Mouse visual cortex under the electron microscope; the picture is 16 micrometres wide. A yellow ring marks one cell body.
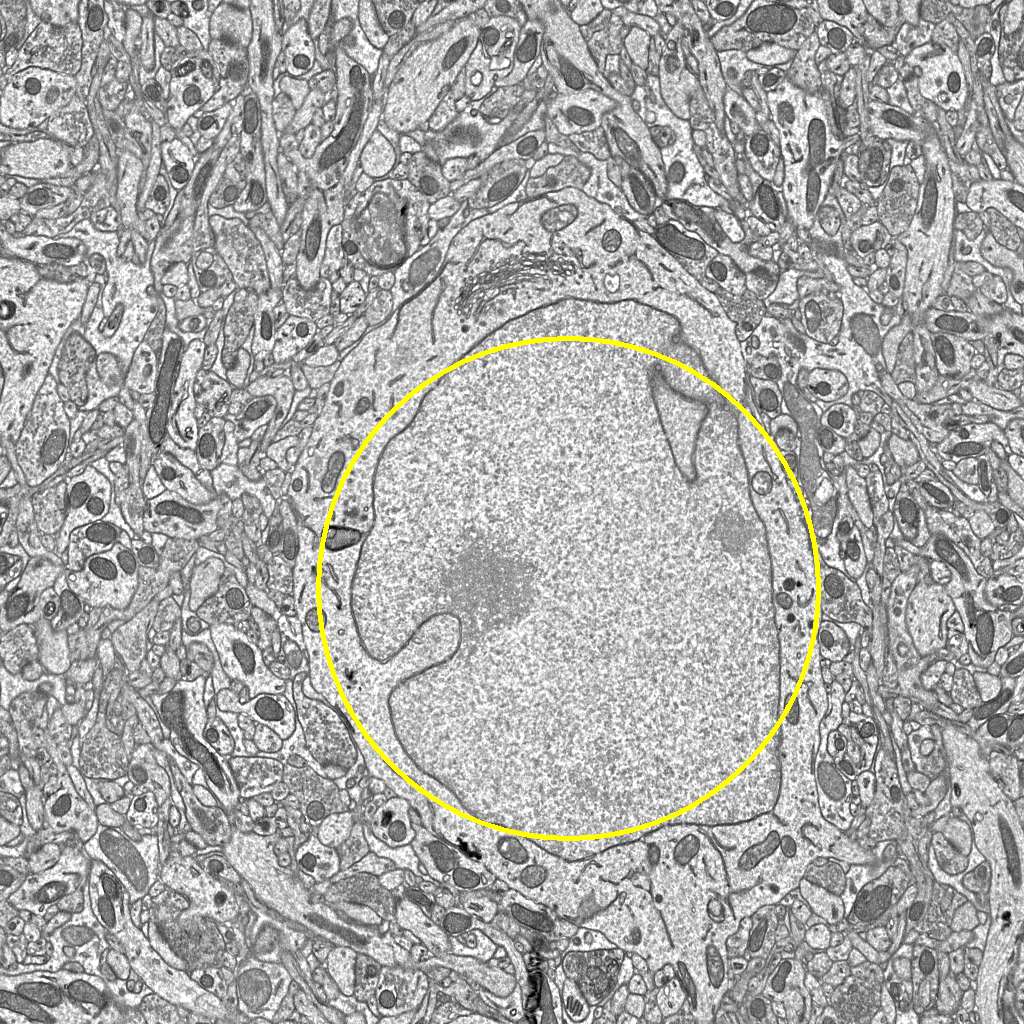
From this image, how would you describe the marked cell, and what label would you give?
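The nucleus appears whole, with a broadly rounded outline filling most of the ring. On its lower left side the nuclear envelope folds deeply inward. Left of the nuclear centre lies a darker granular patch. The cytoplasm of the cell body contains only a few mitochondria. The cell is an excitatory neuron.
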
